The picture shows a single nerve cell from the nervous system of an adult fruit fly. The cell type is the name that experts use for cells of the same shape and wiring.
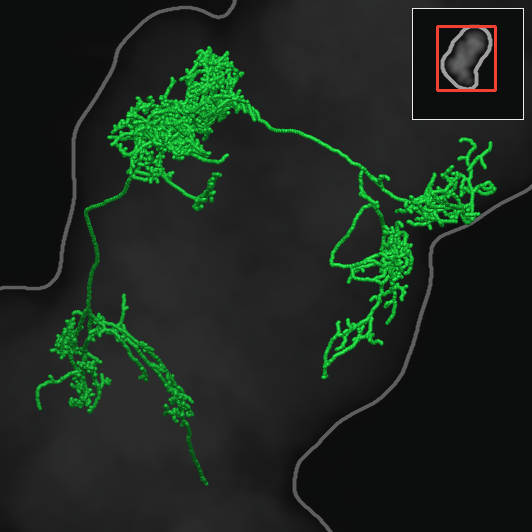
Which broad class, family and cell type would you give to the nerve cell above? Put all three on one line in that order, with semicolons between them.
ascending neuron; hemilineage 05B; AN05B101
